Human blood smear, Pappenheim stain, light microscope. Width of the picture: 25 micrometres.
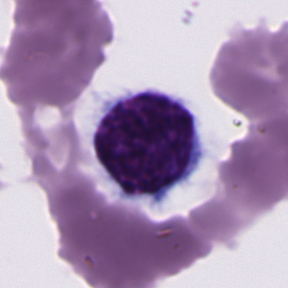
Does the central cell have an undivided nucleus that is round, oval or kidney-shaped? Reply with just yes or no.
Yes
